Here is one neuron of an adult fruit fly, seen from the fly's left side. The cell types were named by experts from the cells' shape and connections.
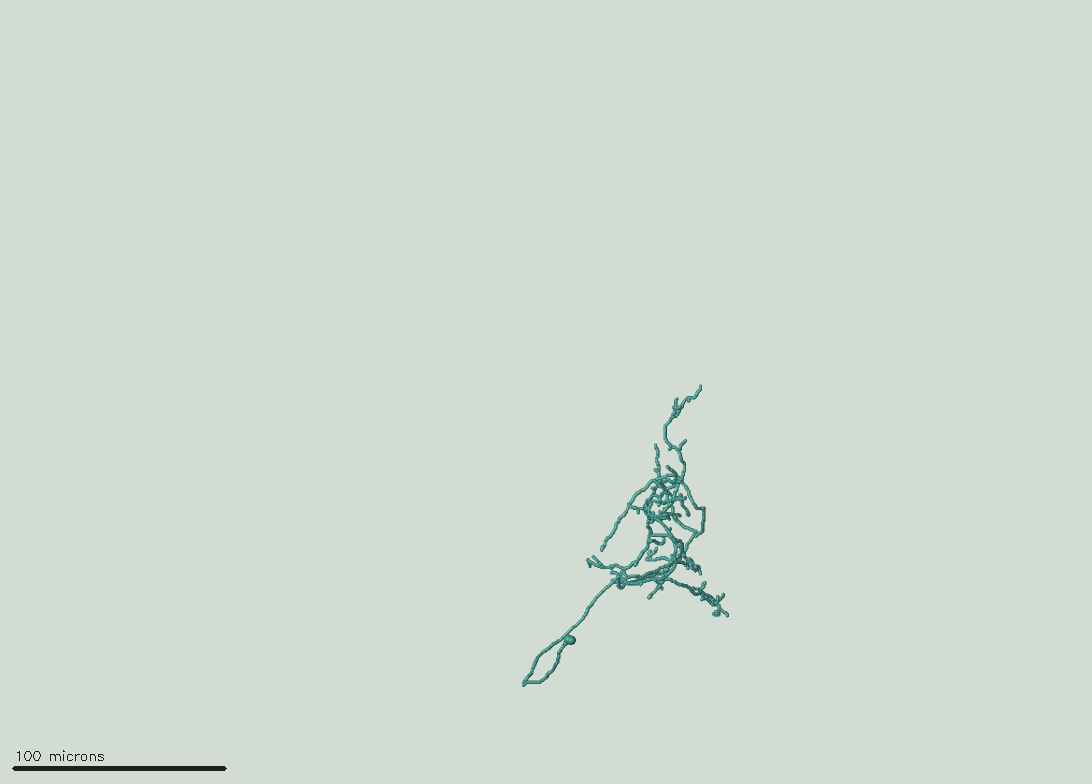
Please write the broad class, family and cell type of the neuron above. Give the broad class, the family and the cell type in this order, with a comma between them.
central-brain intrinsic neuron, hemilineage MX7, GNG536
